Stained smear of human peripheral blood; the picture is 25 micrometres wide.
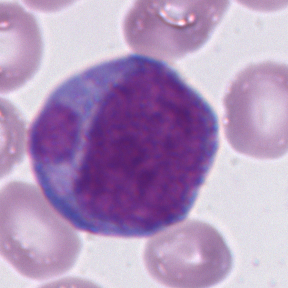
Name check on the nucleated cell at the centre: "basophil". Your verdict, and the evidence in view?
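No, this is a promyelocyte, not a basophil.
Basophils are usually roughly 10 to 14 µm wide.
At about 16 micrometres across, this cell is bigger than that, which counts against basophil.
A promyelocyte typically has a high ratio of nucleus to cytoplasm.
Here the nucleus fills about 70% of the cell's area, which fits promyelocyte. Beyond that: an angular outline with short flattened sides, a smooth edge without blebs or hair-like projections, no clear vacuoles, and a pale vertical band setting off a smaller purple area on the left from the main nuclear mass.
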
